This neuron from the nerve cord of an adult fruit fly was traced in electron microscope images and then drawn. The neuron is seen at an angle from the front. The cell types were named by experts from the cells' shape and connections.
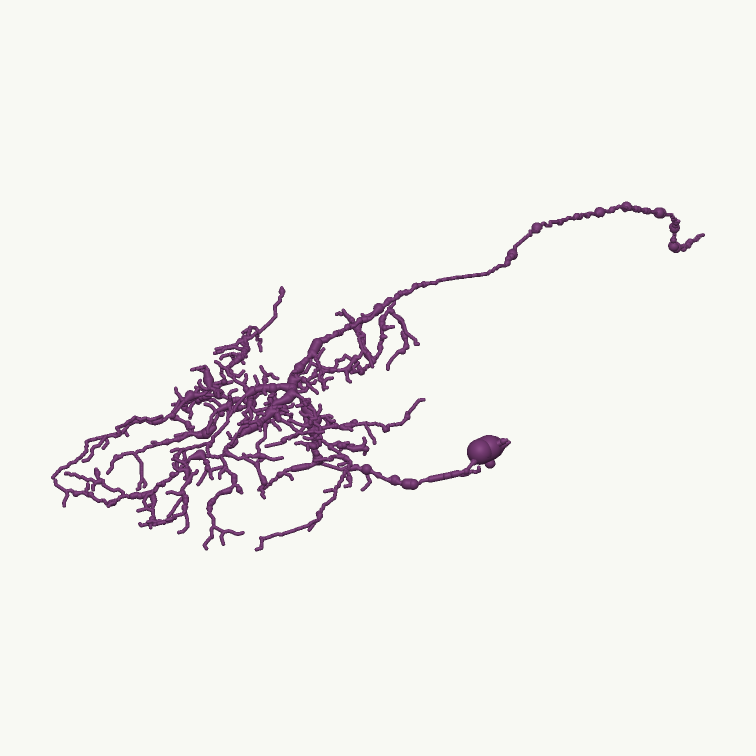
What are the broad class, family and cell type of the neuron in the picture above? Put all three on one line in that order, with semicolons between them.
motor neuron of the nerve cord; hemilineage 06A; MNad16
